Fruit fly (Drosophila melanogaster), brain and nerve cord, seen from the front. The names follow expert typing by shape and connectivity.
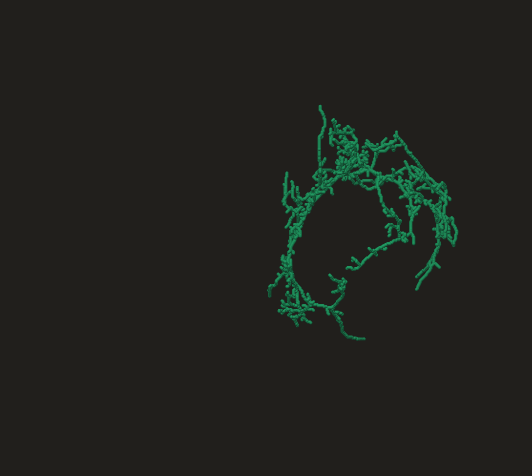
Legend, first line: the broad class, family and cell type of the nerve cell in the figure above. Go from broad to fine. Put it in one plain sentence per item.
A nerve-cord intrinsic neuron of hemilineage 03A, type IN03A055.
